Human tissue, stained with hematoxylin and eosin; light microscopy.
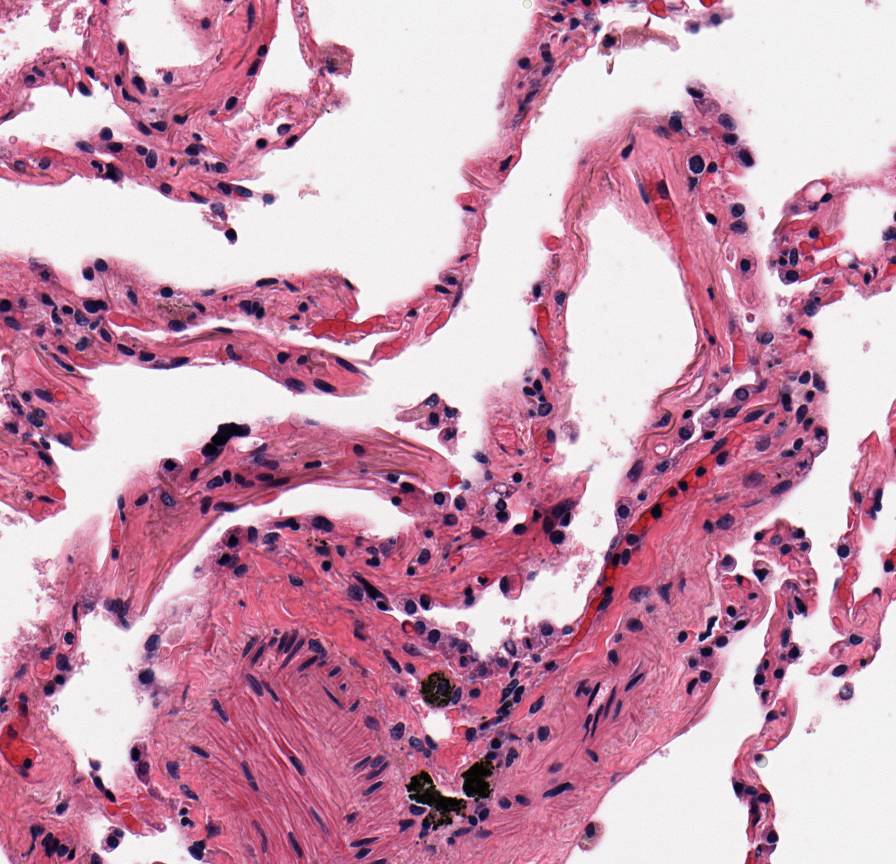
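Lung: thin, branching pink walls separate large open spaces over most of the field; a thicker tissue mass lies along the bottom. At the lower left of this mass, a smooth muscle bundle with elongated, cigar-shaped nuclei runs obliquely. Red blood cells lie in narrow channels within the walls, most clearly up the right centre.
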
